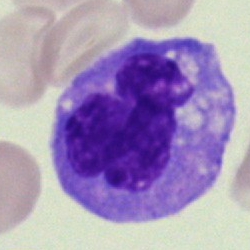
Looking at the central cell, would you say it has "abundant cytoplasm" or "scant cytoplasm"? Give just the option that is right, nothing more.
Abundant cytoplasm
